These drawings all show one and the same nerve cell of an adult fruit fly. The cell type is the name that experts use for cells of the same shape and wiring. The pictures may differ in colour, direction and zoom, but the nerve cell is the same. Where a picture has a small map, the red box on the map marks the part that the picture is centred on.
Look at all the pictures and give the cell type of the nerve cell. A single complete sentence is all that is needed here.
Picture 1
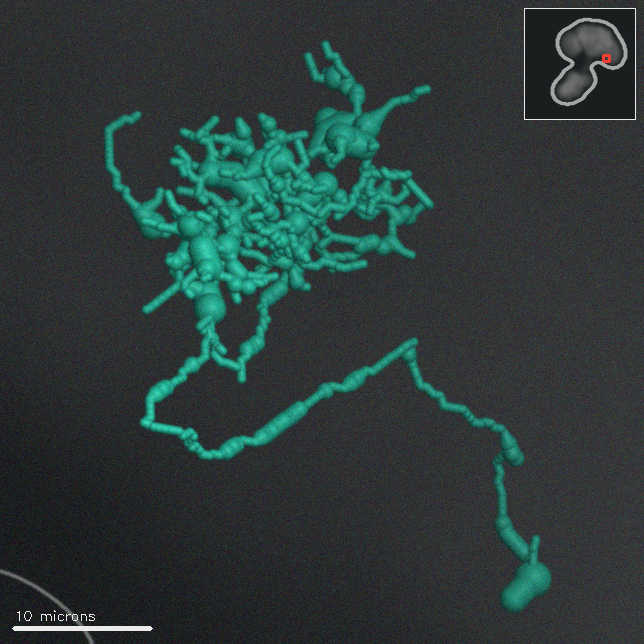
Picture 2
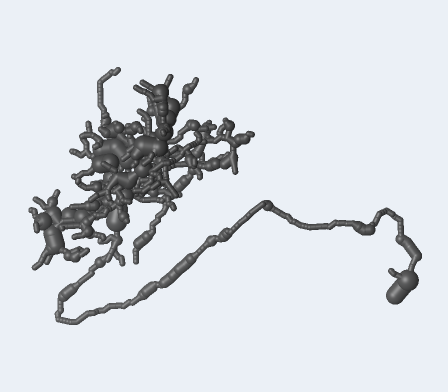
This nerve cell is a member of the LPi3a cell type.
